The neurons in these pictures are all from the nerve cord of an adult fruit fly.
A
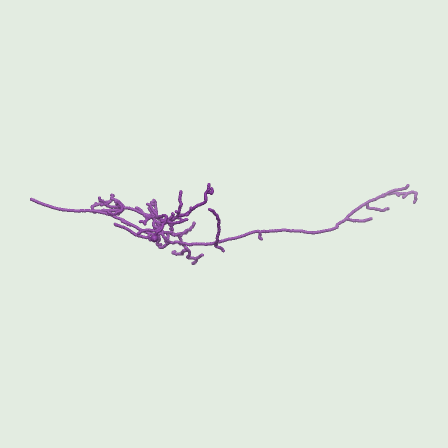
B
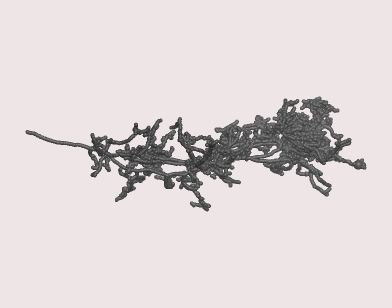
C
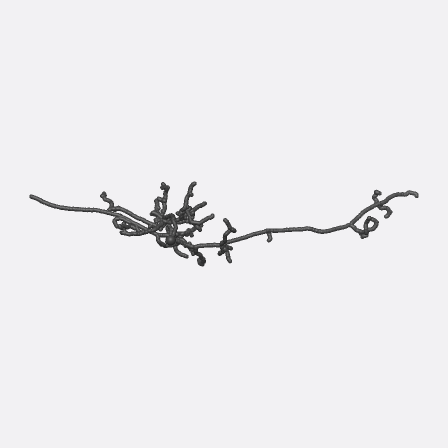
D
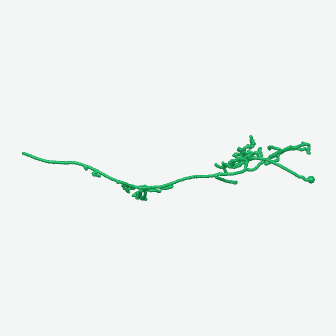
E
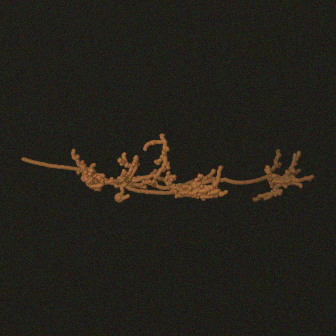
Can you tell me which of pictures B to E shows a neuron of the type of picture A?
Picture C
